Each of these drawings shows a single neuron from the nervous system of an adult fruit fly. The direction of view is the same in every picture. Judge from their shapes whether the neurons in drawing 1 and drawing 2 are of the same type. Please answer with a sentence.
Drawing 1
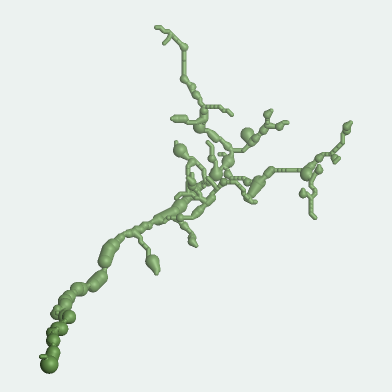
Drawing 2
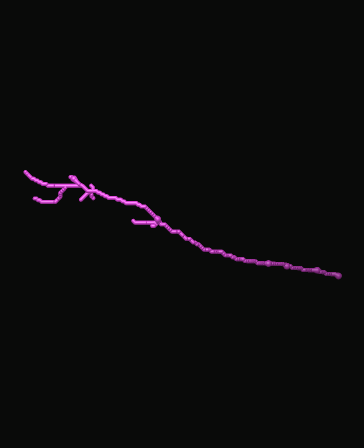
They are of the same cell type.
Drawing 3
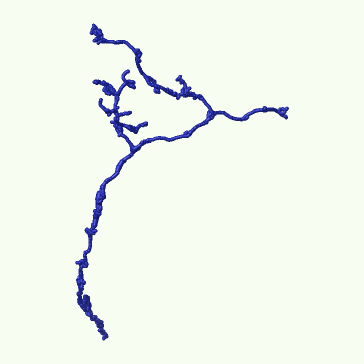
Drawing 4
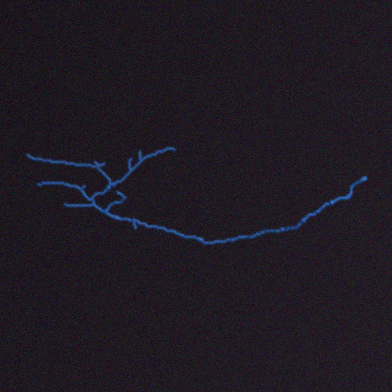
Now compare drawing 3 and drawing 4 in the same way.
They are of the same cell type.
